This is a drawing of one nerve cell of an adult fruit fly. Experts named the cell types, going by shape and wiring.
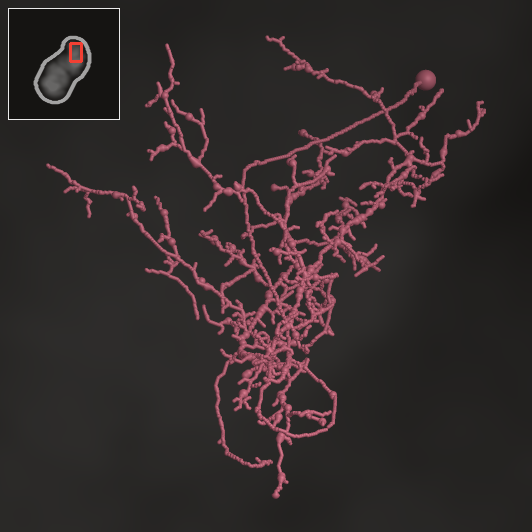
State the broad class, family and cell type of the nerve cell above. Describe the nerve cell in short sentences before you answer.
Its cell body lies at the upper right of the picture. In this view it is about as wide as it is tall. This is a nerve-cord intrinsic neuron. The family is hemilineage 00A. The cell type is IN00A031.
